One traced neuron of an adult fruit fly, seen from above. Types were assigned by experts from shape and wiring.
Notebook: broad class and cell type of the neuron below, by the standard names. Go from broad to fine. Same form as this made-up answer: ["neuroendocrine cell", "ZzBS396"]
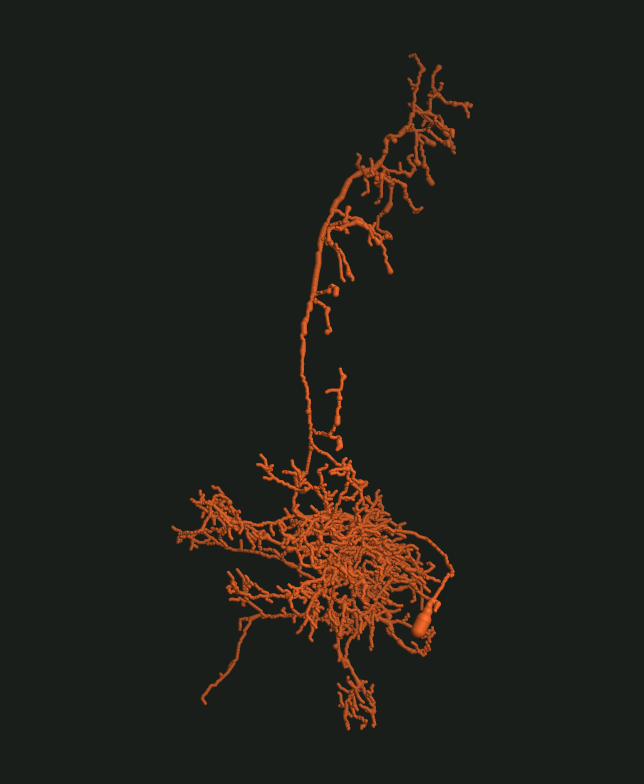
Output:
["nerve-cord intrinsic neuron", "INXXX215"]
